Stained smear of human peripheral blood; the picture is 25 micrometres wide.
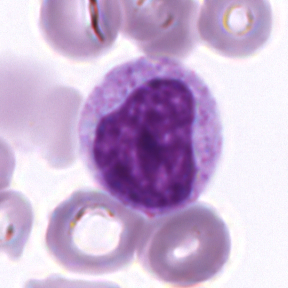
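Metamyelocyte, central cell, stained peripheral blood smear. Single unlobed nucleus fills most of the cell; chromatin dark purple and clumped, with paler patches between clumps. Cytoplasm thinnest at bottom, where nucleus nearly reaches cell edge. Fine pinkish-purple granules scattered through cytoplasm.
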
